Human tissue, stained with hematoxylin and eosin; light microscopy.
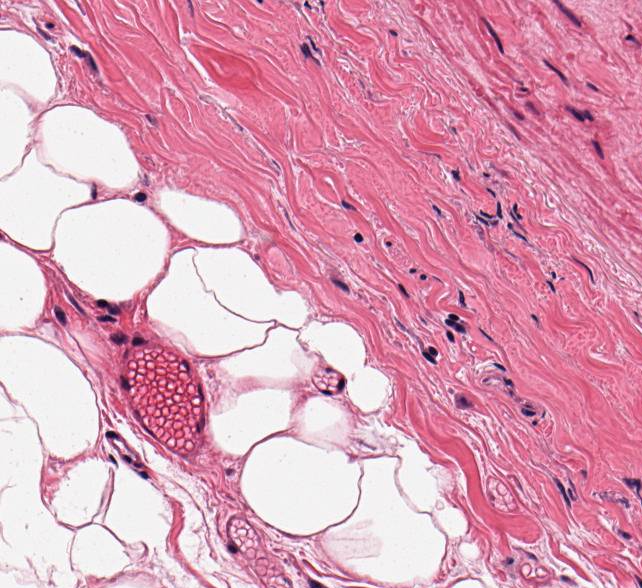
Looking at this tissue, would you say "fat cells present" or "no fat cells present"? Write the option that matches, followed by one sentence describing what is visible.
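Fat cells present. Dense pink collagenous tissue fills the upper right of the field and fat fills the lower left.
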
